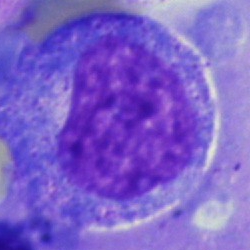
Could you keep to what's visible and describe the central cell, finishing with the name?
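Nuclear position: toward the right, leaving a wider band of cytoplasm on the left. Nuclear outline: notched on the left side. Cytoplasm: a moderate amount surrounding the nucleus. Granules: fine and pinkish-purple, scattered through the cytoplasm. Cell type: promyelocyte.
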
